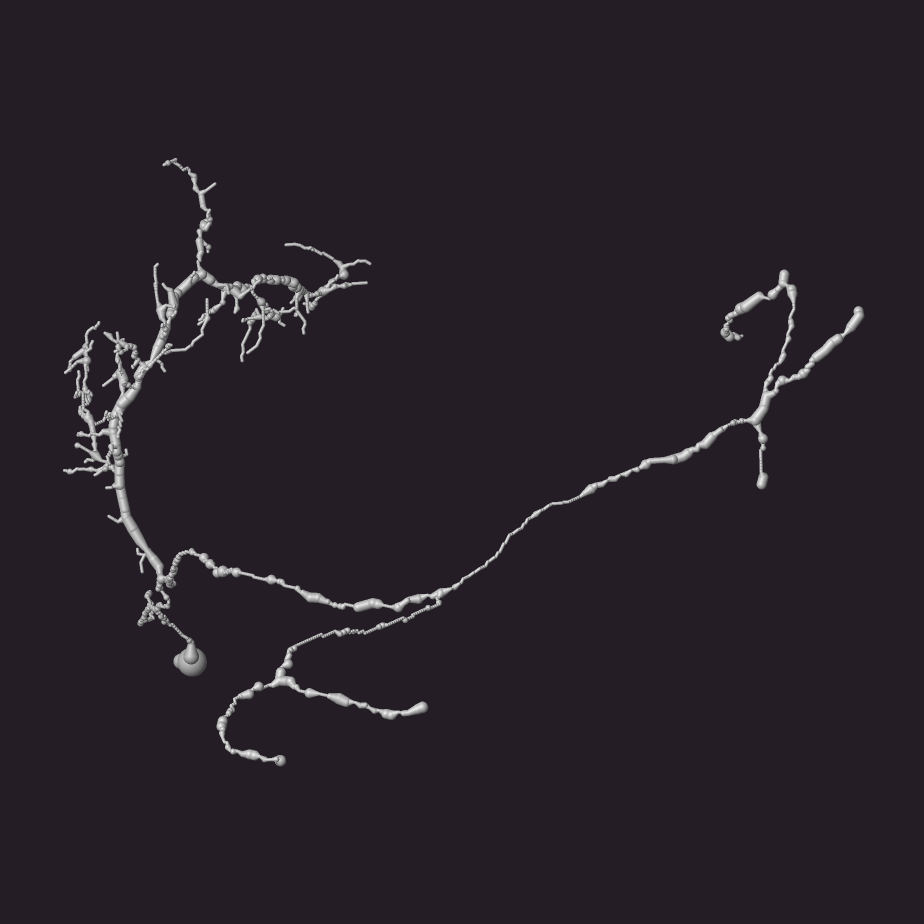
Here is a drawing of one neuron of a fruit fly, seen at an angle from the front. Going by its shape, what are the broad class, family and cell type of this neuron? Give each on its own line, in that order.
nerve-cord intrinsic neuron
hemilineage 08B
IN08B076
